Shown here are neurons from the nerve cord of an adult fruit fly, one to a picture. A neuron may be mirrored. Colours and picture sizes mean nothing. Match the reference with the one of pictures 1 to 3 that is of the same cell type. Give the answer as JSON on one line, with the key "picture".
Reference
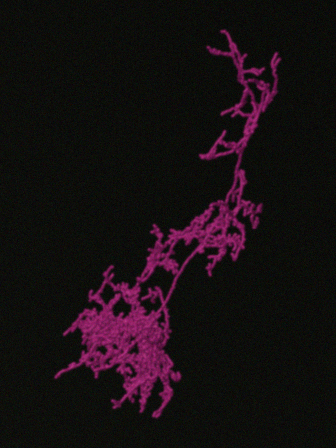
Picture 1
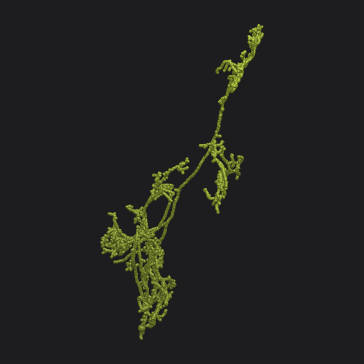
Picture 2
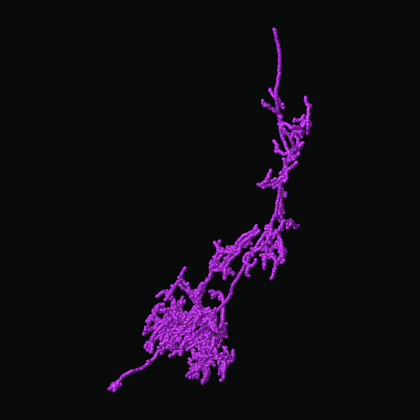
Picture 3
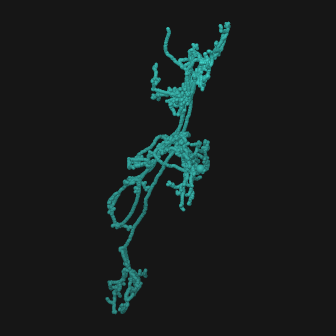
{"picture": 2}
